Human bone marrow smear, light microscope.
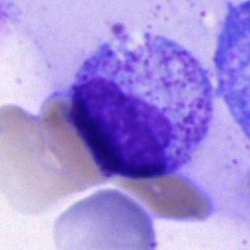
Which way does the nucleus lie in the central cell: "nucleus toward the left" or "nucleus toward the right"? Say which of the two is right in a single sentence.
This cell carries its nucleus toward the left side.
